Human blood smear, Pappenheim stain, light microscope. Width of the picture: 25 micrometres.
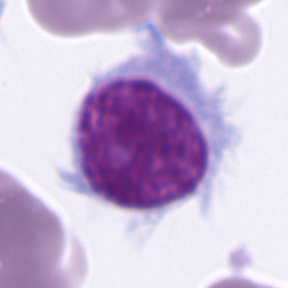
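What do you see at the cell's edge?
Thin, hair-like projections extending from the surface.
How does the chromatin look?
Dark purple, patchy and mottled.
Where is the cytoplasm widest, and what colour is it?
Upper right of the nucleus; pale blue.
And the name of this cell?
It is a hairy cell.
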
